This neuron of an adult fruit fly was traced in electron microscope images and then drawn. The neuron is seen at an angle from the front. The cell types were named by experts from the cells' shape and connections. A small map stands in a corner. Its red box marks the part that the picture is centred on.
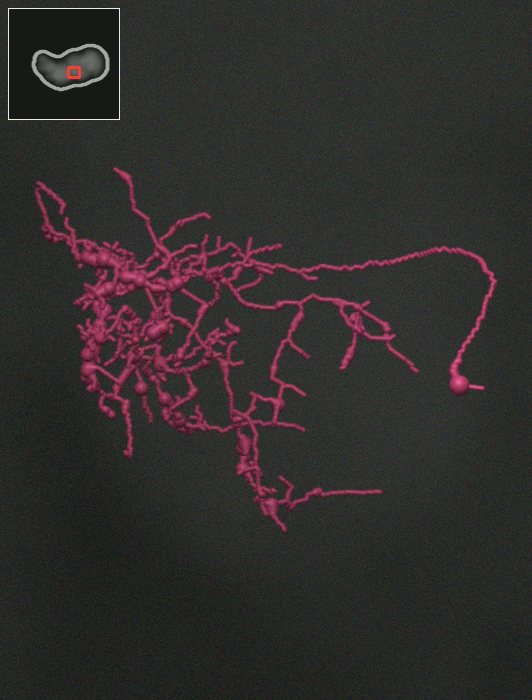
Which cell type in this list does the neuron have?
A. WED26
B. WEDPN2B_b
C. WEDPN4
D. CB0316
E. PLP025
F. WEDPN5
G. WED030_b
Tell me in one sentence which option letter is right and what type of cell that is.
It is WED030_b, option G, that is the cell type of the neuron.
